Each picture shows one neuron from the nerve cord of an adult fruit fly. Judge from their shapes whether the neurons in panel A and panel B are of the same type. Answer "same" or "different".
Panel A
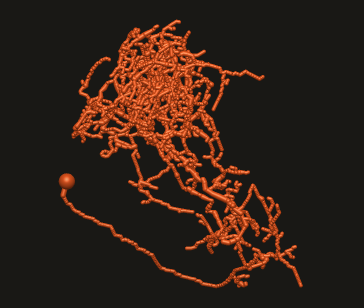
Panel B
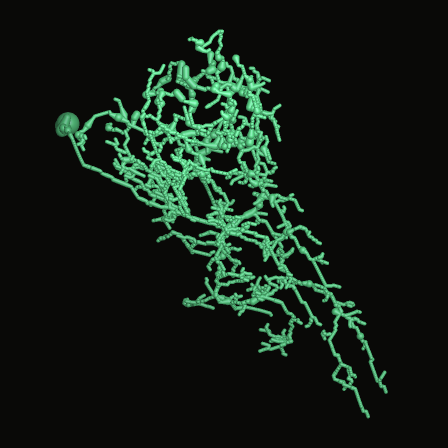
same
